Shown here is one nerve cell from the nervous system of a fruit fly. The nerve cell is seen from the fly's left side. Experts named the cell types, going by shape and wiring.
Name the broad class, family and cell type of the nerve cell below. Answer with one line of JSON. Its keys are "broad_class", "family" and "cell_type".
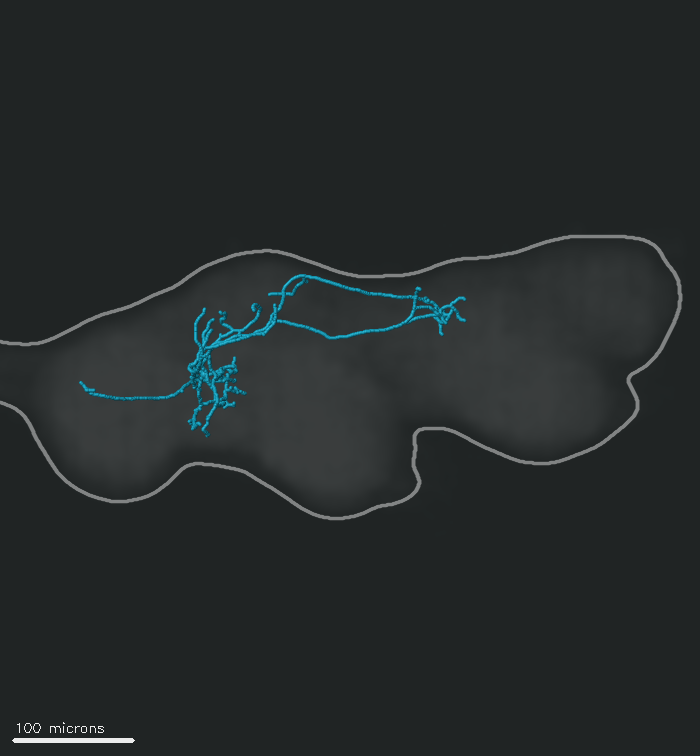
{"broad_class": "nerve-cord intrinsic neuron", "family": "hemilineage 17A", "cell_type": "IN17A101"}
